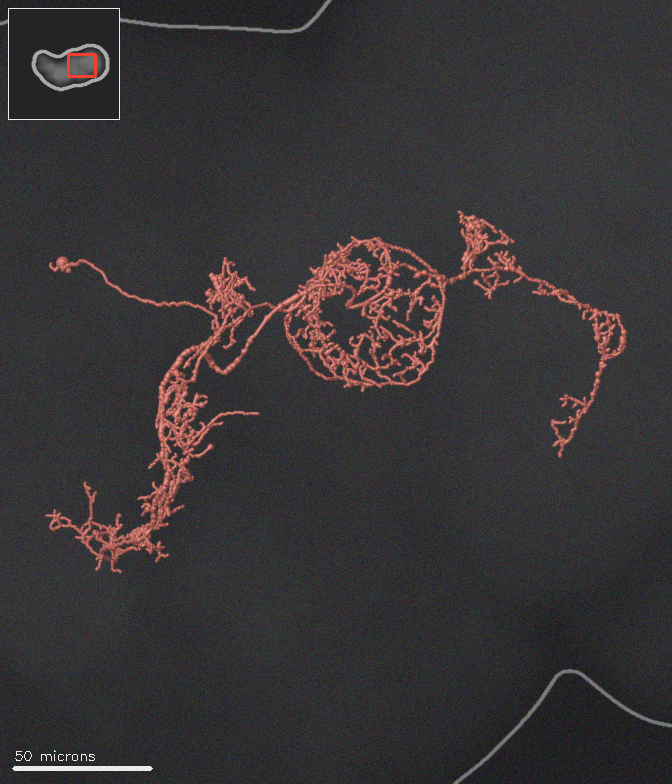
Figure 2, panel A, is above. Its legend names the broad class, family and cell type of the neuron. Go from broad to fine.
central-brain intrinsic neuron; class CX; ExR2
